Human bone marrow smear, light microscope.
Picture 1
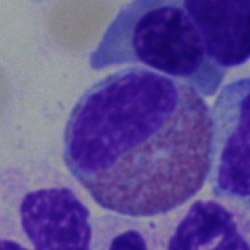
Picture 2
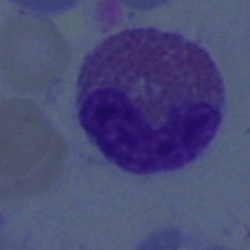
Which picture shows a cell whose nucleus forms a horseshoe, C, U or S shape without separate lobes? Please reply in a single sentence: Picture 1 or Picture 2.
Picture 2 is the one where the nucleus is a curved band without separate lobes.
